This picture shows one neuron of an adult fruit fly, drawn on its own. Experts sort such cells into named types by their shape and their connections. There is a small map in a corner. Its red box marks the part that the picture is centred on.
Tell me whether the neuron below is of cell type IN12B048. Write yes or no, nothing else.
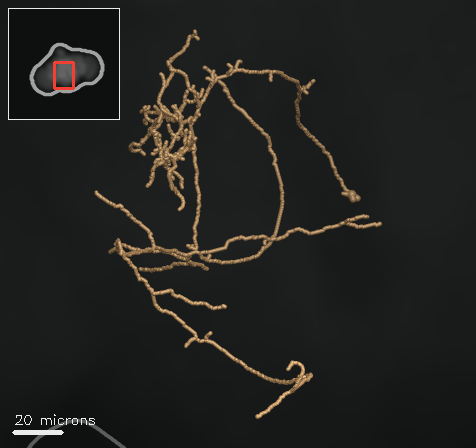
no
